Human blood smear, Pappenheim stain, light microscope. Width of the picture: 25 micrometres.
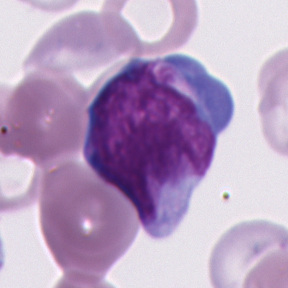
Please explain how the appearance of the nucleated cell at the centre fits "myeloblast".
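What fits a myeloblast here is the nucleus, which fills most of the cell.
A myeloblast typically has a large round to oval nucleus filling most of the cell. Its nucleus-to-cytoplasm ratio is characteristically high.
The rest is just what's there: the outline is irregular and angular rather than round, no granules are seen in the cytoplasm, and red cells touch the left side of the cell.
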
